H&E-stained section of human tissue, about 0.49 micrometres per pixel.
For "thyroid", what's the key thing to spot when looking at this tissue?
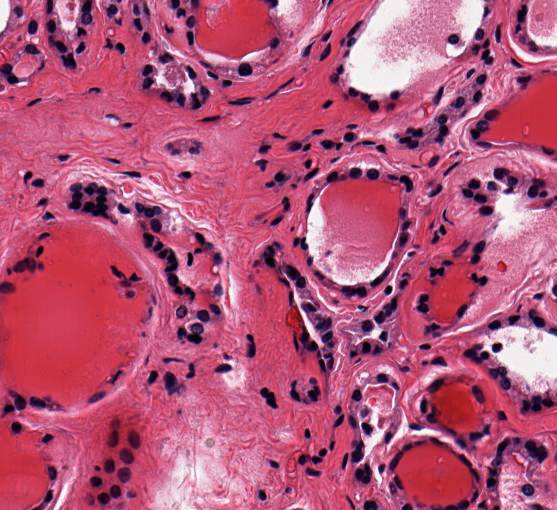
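Most follicles hold homogeneous eosinophilic colloid, the largest lying at the left edge of the field, and this fits thyroid.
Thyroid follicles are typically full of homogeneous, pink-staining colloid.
The single layer of flattened to low cuboidal lining cells, with small, dark, round nuclei, also fits.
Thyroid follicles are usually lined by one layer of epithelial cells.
Less in keeping, the stroma between the follicles is fibrous, with scattered small dark spindle-shaped nuclei.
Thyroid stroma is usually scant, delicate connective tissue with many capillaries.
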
